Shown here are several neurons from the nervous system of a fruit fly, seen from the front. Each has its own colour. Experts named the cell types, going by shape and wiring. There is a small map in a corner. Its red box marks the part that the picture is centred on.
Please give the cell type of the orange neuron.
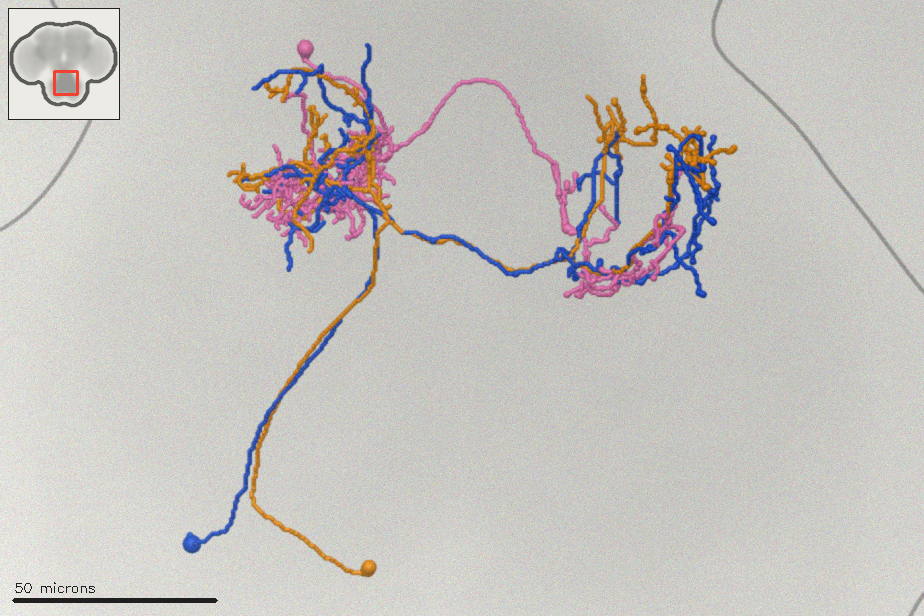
IN07B079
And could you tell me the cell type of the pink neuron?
IN06A052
